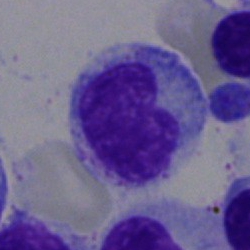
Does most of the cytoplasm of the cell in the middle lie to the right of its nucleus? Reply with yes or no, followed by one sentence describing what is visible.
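Yes. The rim of cytoplasm is widest on the upper-right side of the cell.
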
